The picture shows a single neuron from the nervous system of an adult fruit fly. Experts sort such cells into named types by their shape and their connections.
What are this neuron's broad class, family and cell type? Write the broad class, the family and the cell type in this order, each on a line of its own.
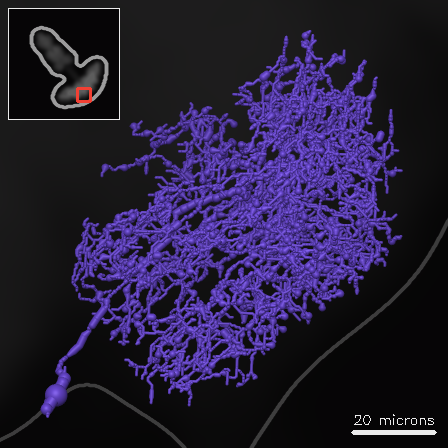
central-brain intrinsic neuron
hemilineage ALl1_dorsal
lLN2X05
